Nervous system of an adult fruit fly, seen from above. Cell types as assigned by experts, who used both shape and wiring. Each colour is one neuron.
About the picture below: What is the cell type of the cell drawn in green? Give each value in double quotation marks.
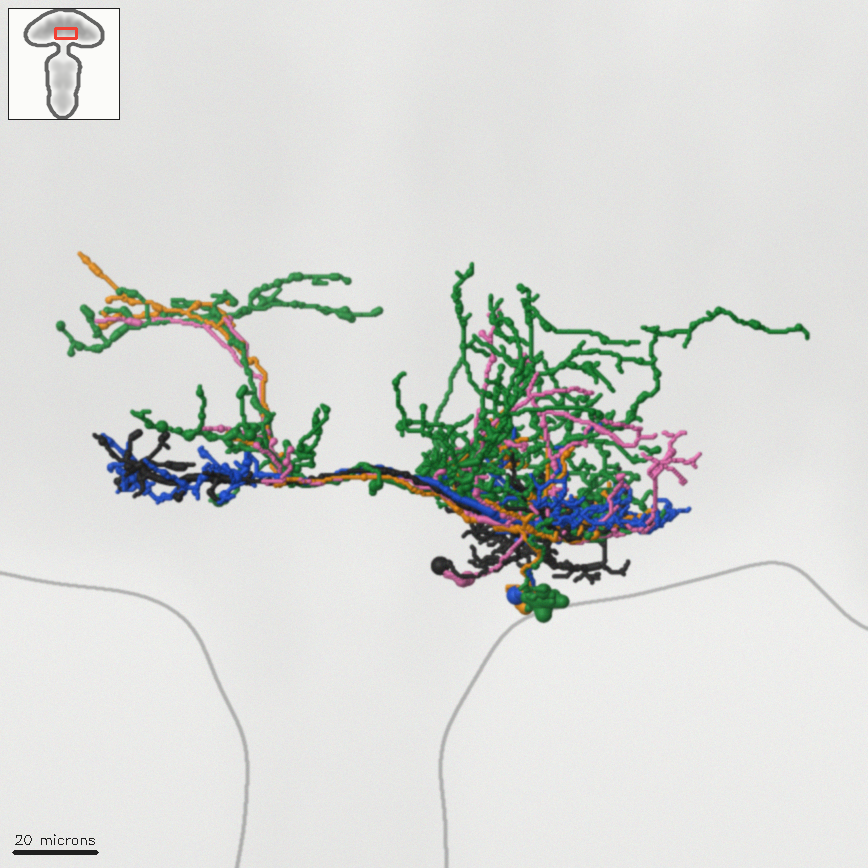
"IB097"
